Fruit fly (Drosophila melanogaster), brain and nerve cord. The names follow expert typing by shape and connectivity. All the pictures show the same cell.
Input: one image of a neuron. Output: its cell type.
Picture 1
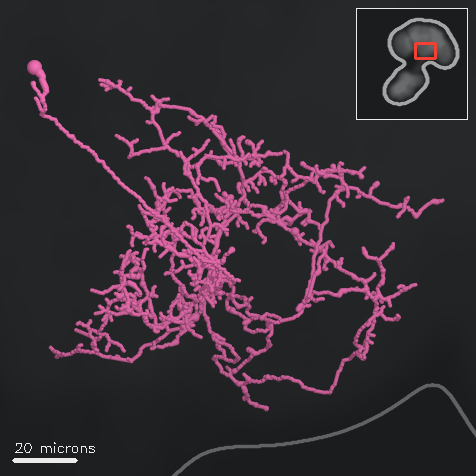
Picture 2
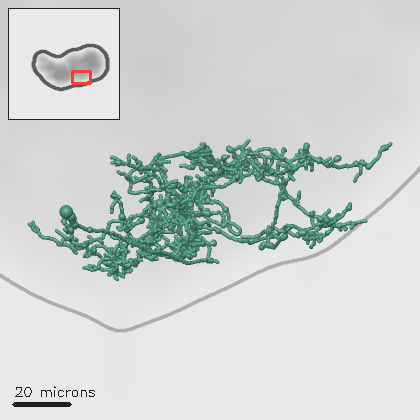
GNG456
